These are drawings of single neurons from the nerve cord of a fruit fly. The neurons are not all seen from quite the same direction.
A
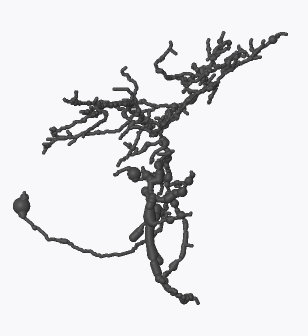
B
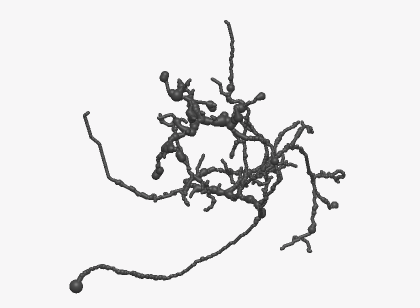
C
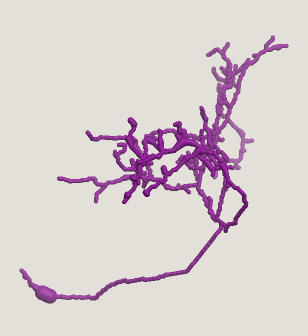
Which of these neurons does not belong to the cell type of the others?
Picture A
